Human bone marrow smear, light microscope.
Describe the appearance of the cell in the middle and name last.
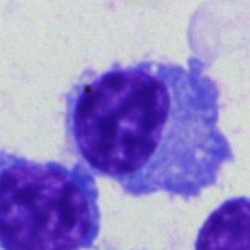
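Start with the outline: it is irregular, not round. At the upper left, small blunt bumps project from the edge. The nucleus sits toward that upper left as well, leaving most of the cytoplasm to its right. Its chromatin is dark purple and clumped, with paler patches between the clumps. The cell is a plasma cell.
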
